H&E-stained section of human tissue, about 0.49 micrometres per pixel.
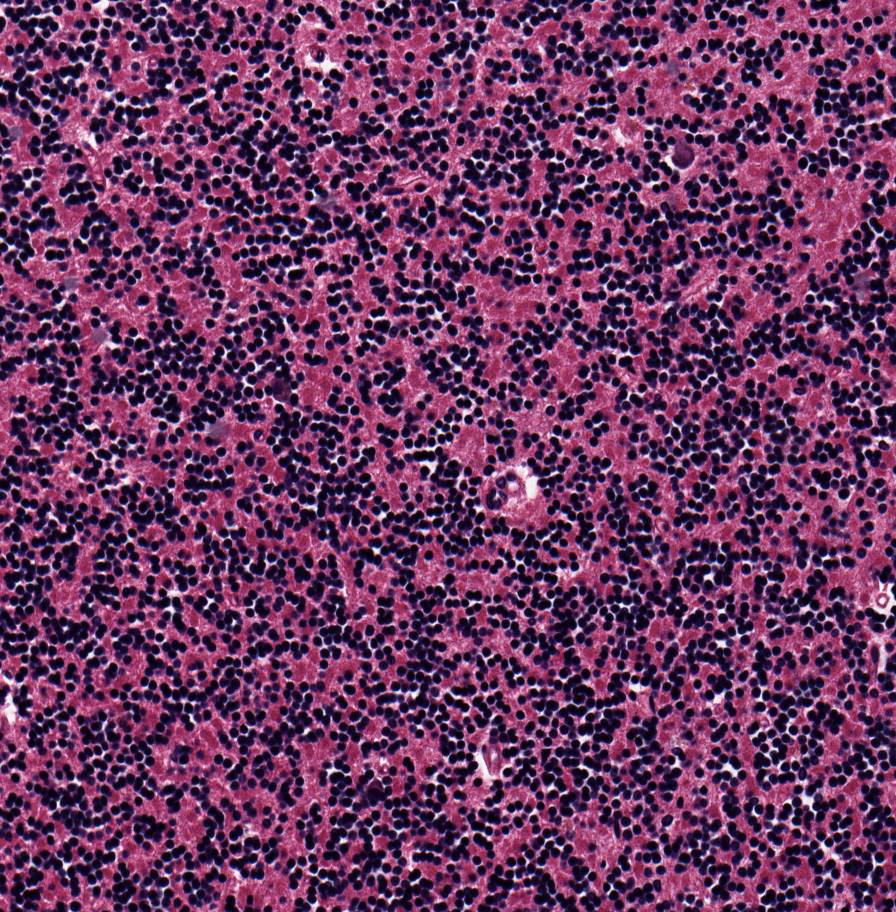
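Cerebellum in an H&E-stained human section: the whole field is evenly filled with densely packed small, round, dark nuclei, deeply haematoxylin-stained, with very scant cytoplasm and no layering or organised units. Irregular small islands of pink, finely fibrillary material sit between them across the field. You won't find epithelium, glands or fat cells anywhere.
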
